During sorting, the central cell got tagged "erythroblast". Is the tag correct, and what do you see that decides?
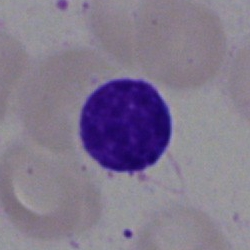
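Erythroblast is not the right name for this cell; it is a lymphocyte. The nucleus takes up nearly the whole cell, and no clear rim of cytoplasm shows around it.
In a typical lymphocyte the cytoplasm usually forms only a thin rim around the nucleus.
The chromatin is dense and deep purple, with only faint paler flecks.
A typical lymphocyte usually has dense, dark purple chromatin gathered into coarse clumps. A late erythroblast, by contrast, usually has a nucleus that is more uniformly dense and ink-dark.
The faint paler flecks in this chromatin therefore sit better with a lymphocyte. No distinct nucleolus is visible.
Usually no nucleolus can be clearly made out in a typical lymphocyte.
The outline is round, no granules are visible, and small purple dots lie just below the lower edge of the cell.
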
